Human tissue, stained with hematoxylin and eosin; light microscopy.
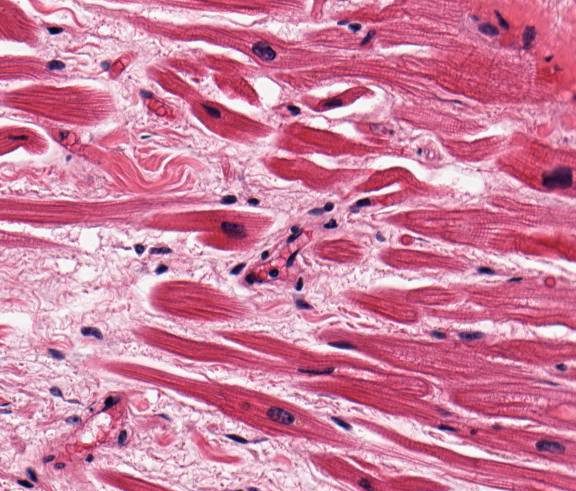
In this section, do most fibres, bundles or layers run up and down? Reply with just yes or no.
No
